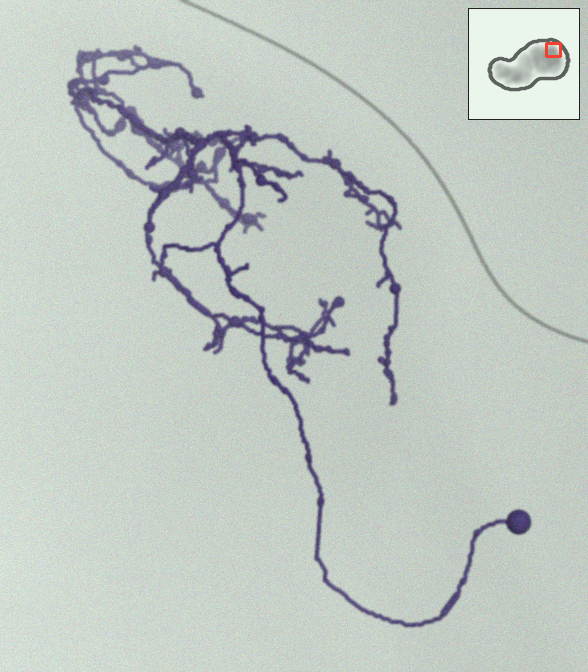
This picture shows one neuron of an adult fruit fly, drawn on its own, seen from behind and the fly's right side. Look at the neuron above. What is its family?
hemilineage LHa3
